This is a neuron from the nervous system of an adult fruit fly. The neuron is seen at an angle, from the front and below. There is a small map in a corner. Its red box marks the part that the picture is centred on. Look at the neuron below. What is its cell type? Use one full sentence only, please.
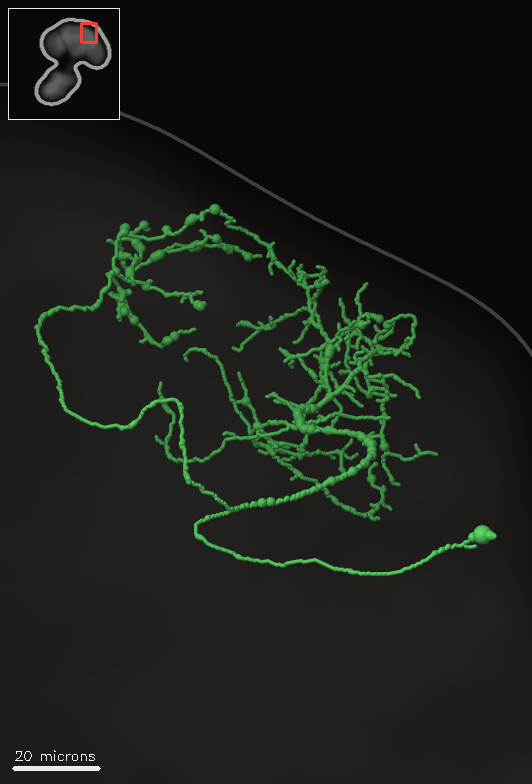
Classified by cell type, this neuron is SLP240_a.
